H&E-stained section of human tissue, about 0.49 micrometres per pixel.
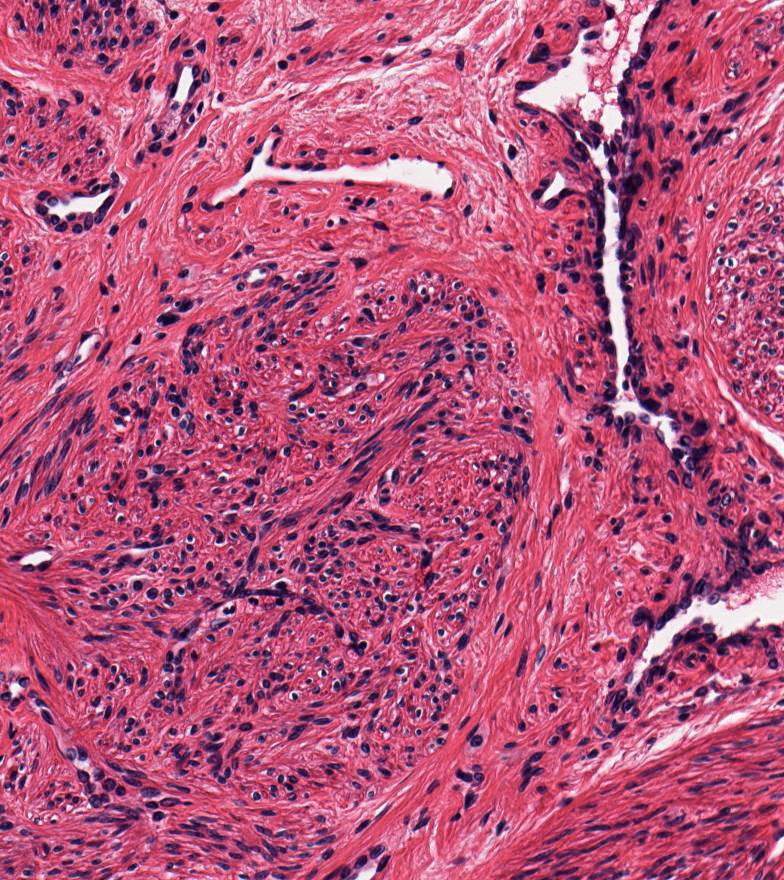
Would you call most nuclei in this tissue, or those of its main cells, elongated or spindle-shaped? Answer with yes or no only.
Yes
